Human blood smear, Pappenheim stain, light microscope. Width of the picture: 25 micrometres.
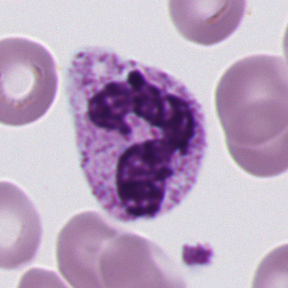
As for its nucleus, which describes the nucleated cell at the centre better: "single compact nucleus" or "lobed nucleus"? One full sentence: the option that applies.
Rather than one mass, the nucleus consists of distinct lobes.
